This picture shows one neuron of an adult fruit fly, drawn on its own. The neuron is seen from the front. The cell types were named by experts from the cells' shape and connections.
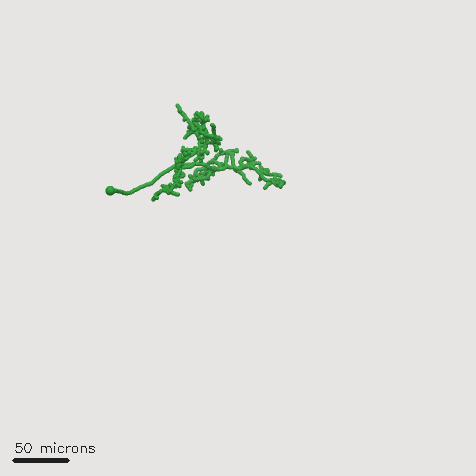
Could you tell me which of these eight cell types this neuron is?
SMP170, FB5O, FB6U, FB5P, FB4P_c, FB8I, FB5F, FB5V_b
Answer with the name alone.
FB5P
